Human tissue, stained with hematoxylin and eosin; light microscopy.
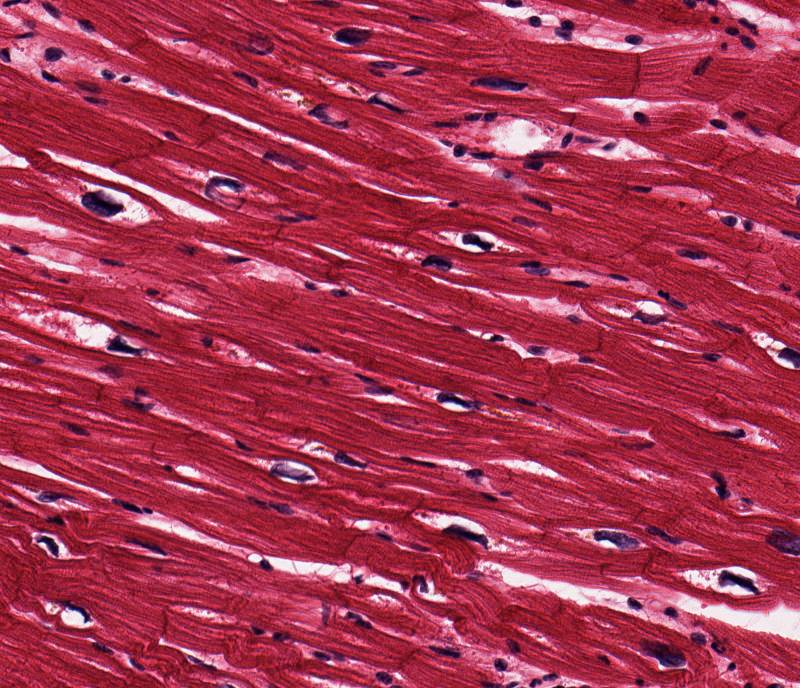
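Left ventricle of the heart, haematoxylin and eosin. Follow a fibre and you will see it branch and join its neighbours at narrow angles. Each muscle cell nucleus is oval and sits in the centre of its fibre. Look closely: many of these central nuclei have a pale, clear zone around them, and a few of those zones hold small golden-brown granules.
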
